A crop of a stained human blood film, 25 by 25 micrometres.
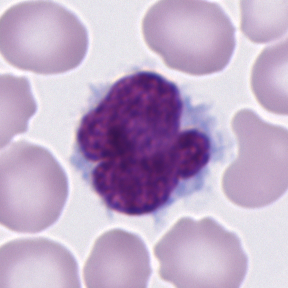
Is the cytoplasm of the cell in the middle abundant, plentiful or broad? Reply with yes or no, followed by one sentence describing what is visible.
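No. The cytoplasm forms only a scant pale blue rim around the nucleus.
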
